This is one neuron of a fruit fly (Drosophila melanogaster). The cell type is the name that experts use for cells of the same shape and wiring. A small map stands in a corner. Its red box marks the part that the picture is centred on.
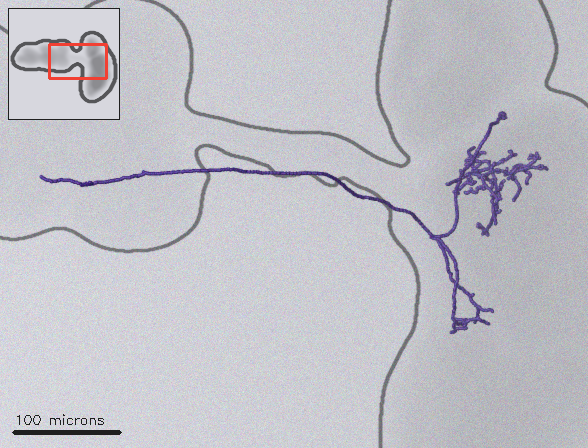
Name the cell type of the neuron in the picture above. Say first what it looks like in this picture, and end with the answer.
It runs through the neck, between the brain and the nerve cord. By the scale bar it is about 500 microns wide in this view. It is a descending neuron. The cell type is DNge111.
